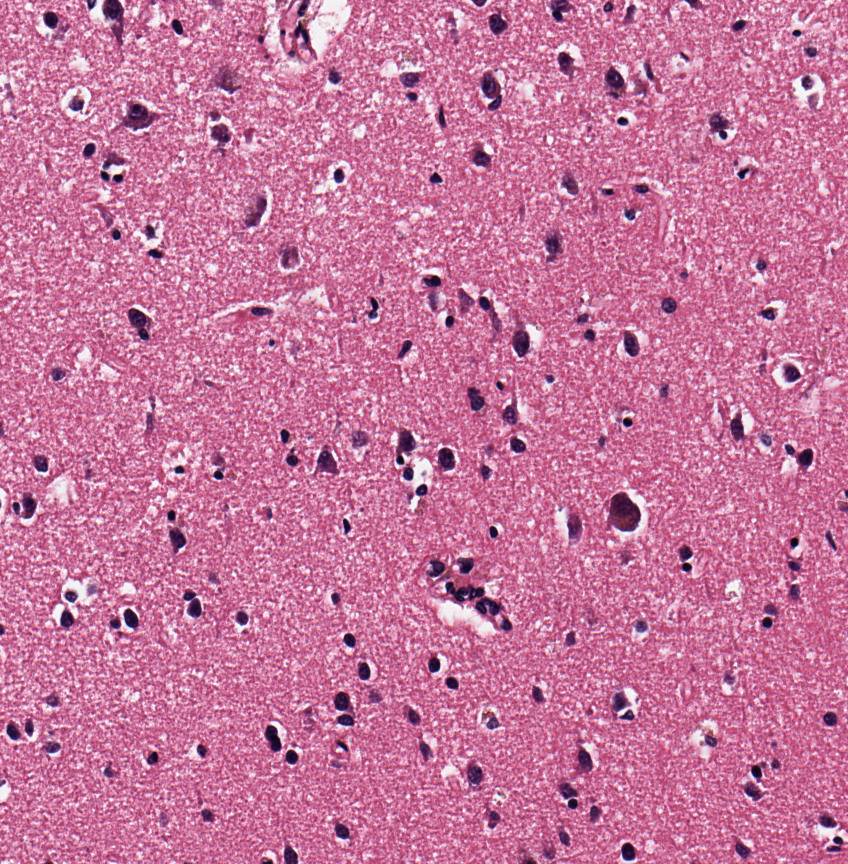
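Cerebral cortex. First, the background: pink, finely granular fibrillary tissue fills the whole field, with cells scattered through it. Next, small round dark nuclei, spread fairly evenly, not clustered into layers or sheets. Then a few larger angular cell bodies, their purple cytoplasm tapering into processes. Last, right of centre, a single larger cell with a round dark nucleus sits within a clear space.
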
